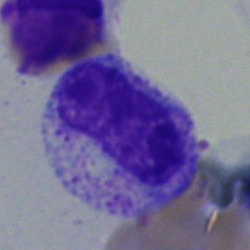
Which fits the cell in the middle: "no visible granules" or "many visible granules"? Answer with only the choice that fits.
Many visible granules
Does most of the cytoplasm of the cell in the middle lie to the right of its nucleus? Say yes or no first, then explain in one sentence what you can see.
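No. The nucleus is off-centre toward the upper right, leaving most cytoplasm on the lower left.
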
